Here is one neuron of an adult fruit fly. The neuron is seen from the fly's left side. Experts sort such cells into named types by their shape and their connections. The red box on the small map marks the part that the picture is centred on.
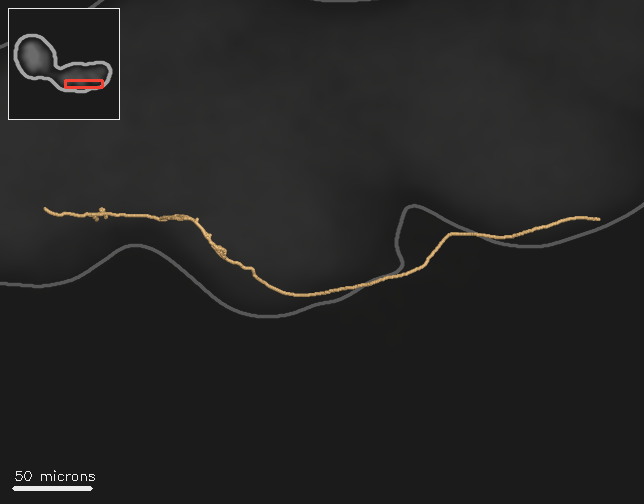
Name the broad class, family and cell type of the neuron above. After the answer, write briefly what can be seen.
This is a sensory neuron entering the nerve cord. The name of its family is class mechanosensory tactile. Its cell type is SNta22. The drawing shows no cell body. From left to right in the picture it spans about 350 microns.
